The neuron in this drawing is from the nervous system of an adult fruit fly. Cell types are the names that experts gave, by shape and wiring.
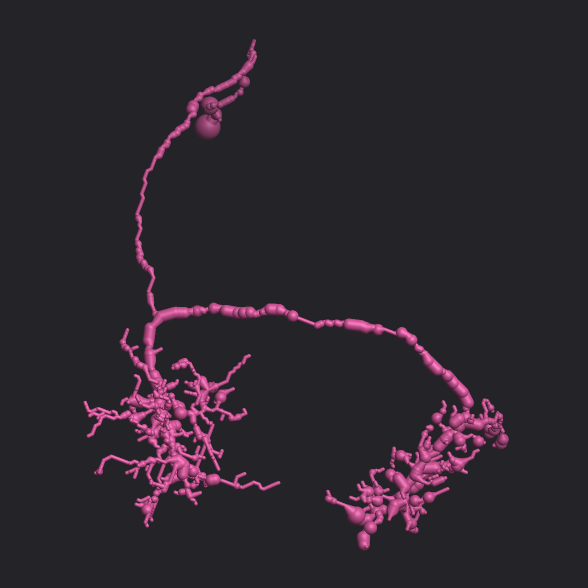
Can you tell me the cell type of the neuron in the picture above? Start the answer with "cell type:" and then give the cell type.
cell type: hDeltaB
